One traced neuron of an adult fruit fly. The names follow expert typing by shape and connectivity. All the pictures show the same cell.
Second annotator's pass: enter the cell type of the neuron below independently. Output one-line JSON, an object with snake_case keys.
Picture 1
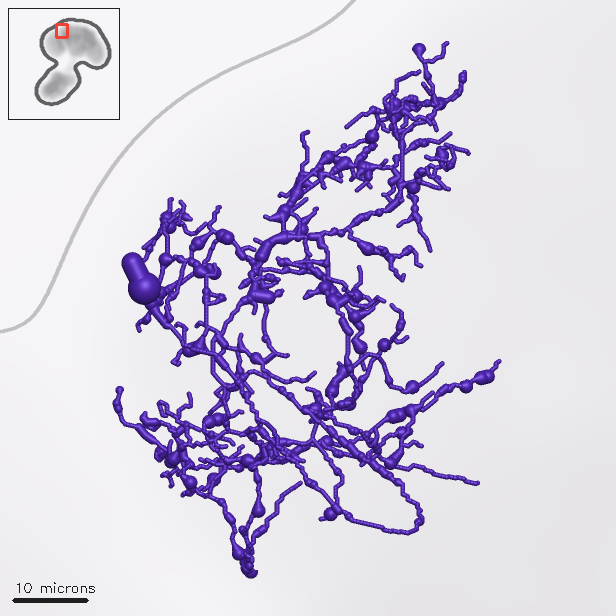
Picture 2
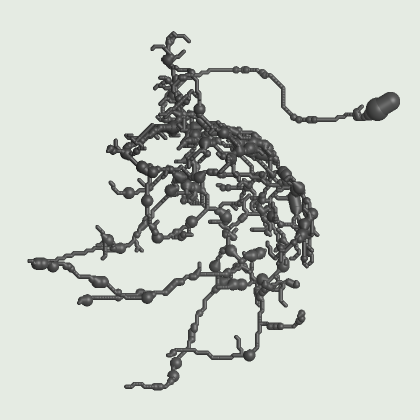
{"cell_type": "LHAV4b4"}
